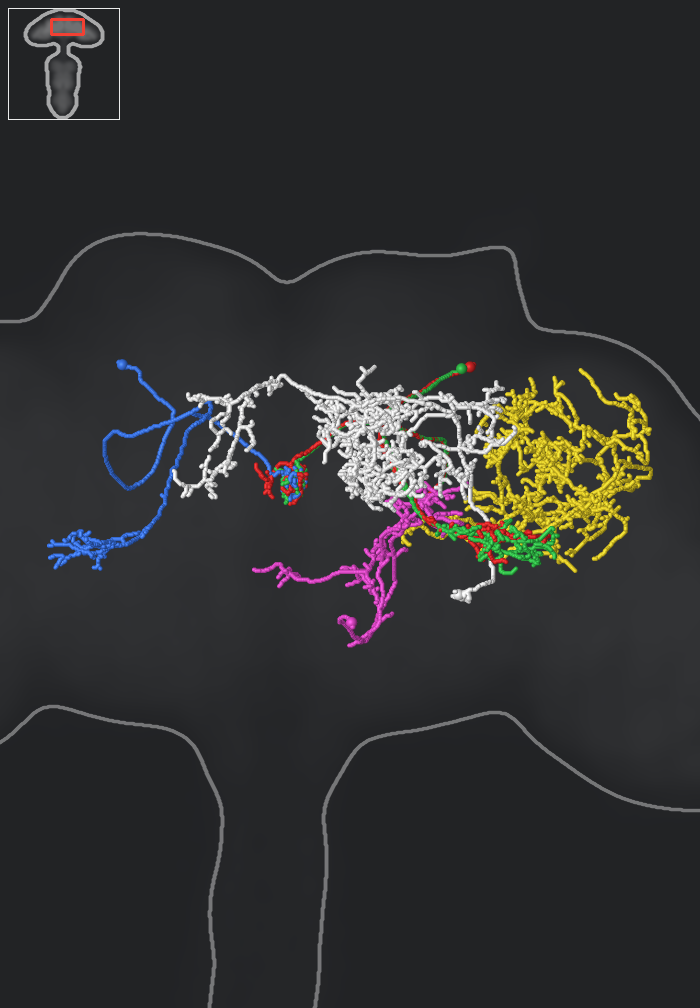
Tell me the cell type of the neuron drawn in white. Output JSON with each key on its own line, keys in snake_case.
{
 "cell_type": "SMP553"
}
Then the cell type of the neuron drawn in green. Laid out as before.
{
 "cell_type": "SA1_a"
}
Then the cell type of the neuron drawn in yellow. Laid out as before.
{
 "cell_type": "AVLP107"
}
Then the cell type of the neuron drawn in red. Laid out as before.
{
 "cell_type": "SA3"
}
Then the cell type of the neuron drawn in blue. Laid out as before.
{
 "cell_type": "SA2_b"
}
